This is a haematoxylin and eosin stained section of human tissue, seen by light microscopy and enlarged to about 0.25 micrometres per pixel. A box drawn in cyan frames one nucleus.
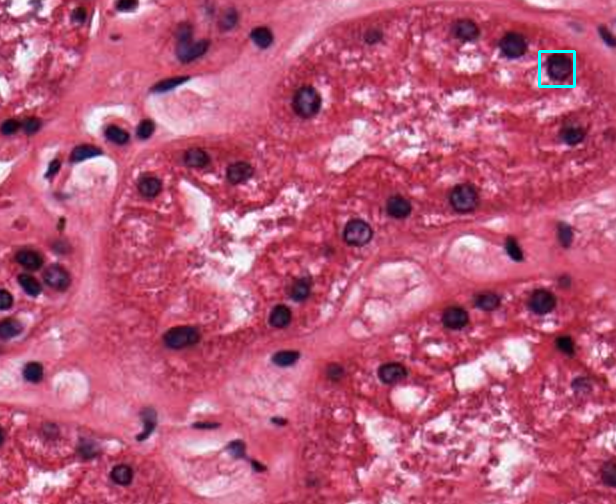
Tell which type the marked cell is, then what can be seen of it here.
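Proximal tubule cell. The nucleus is round and darkly stained, with a smooth, sharp edge. The cytoplasm around the nucleus is pink-red and coarsely granular, broken up by small clear, vacuole-like spaces. No distinct boundary separates this cell from its neighbours. The cell lies among other round dark nuclei inside a large tubule profile, which is bordered above by a band of smooth, paler pink tissue.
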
